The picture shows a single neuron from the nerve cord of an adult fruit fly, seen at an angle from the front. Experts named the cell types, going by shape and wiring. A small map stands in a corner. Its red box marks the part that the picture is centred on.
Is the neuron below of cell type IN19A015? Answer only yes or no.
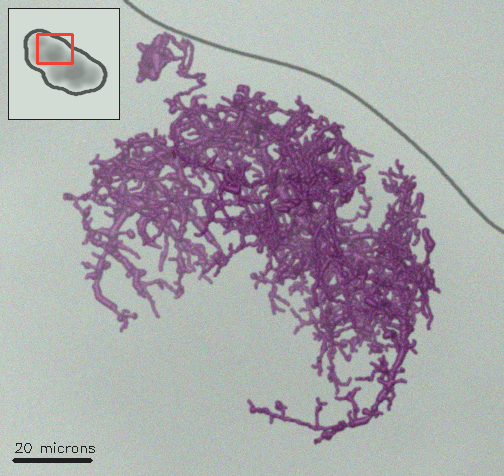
yes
